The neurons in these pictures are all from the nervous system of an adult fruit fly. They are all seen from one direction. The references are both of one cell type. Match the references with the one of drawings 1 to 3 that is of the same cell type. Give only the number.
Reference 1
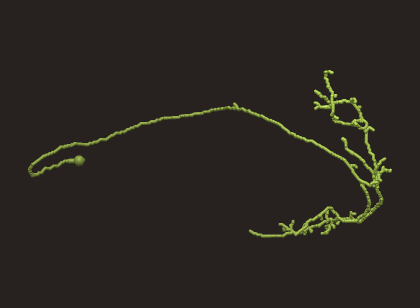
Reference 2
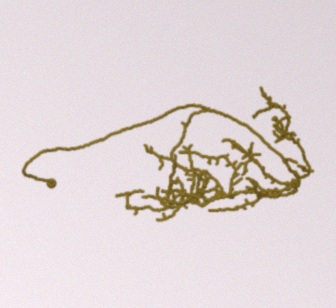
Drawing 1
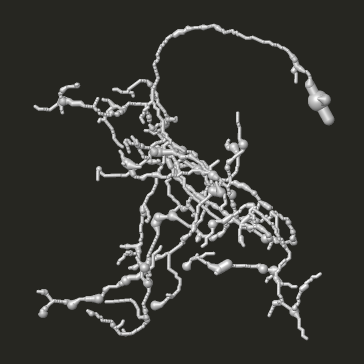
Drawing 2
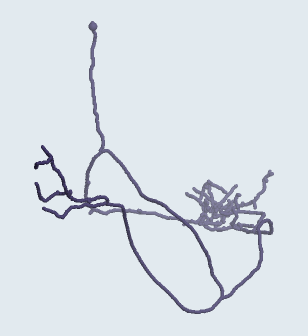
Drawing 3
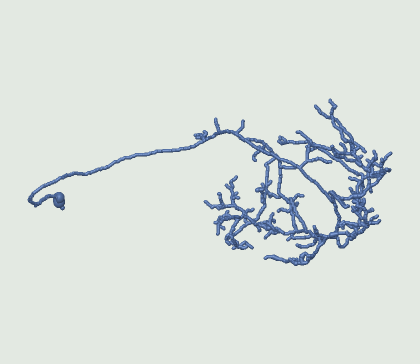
3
